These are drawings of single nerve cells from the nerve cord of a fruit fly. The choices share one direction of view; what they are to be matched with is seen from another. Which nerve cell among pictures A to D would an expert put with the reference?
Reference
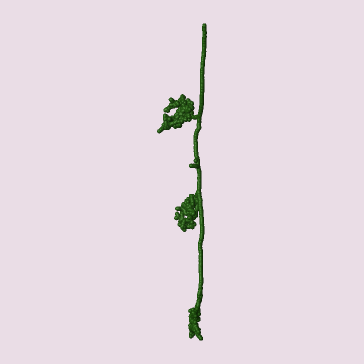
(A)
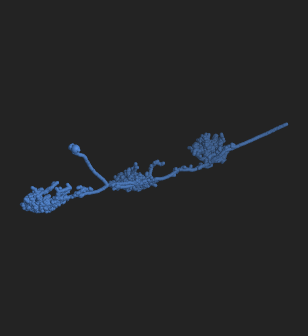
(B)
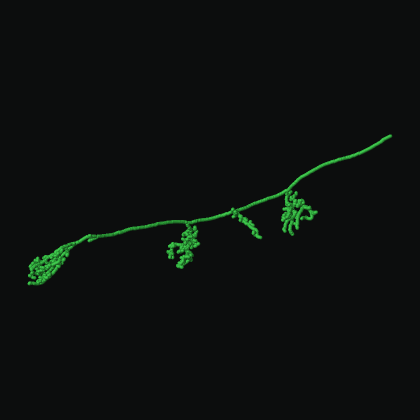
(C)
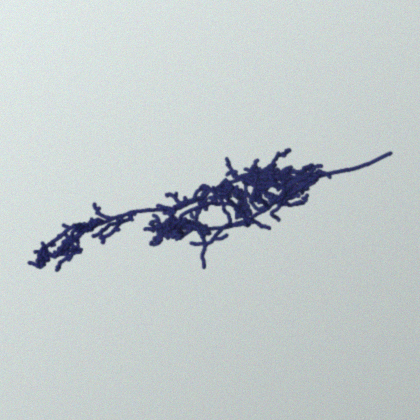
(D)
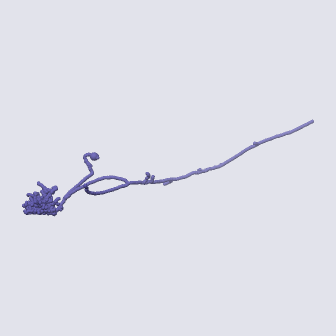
Picture B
